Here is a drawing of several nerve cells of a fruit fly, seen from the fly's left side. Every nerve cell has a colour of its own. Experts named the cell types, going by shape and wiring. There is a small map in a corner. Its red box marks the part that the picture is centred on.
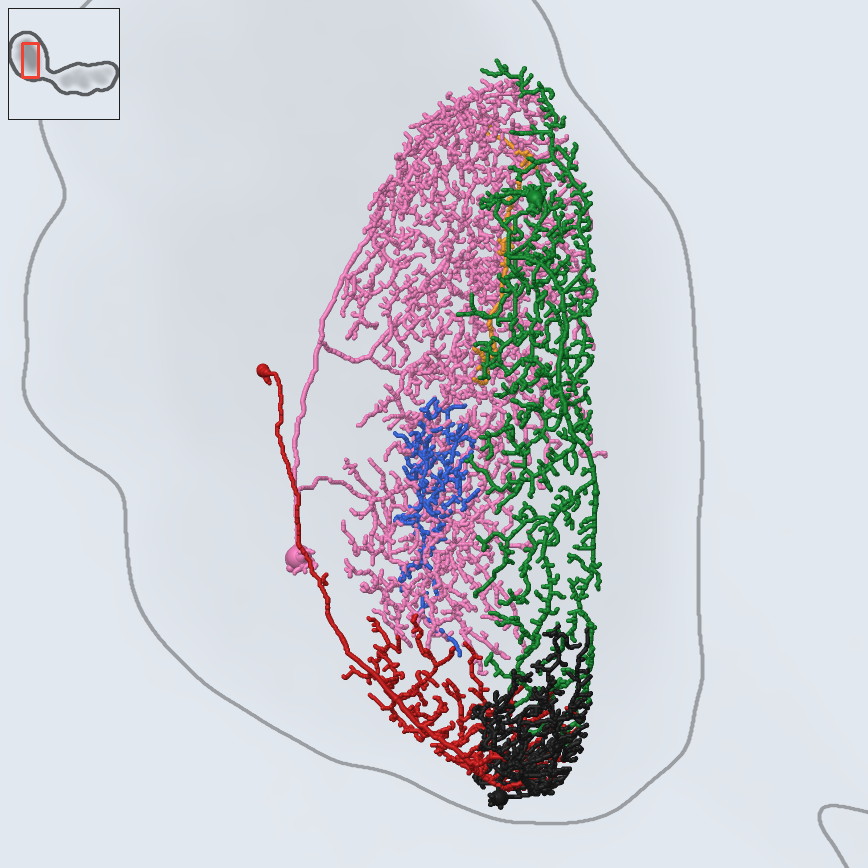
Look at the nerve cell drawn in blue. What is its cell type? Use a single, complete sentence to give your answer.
This neuron is classified under the cell type Dm16.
